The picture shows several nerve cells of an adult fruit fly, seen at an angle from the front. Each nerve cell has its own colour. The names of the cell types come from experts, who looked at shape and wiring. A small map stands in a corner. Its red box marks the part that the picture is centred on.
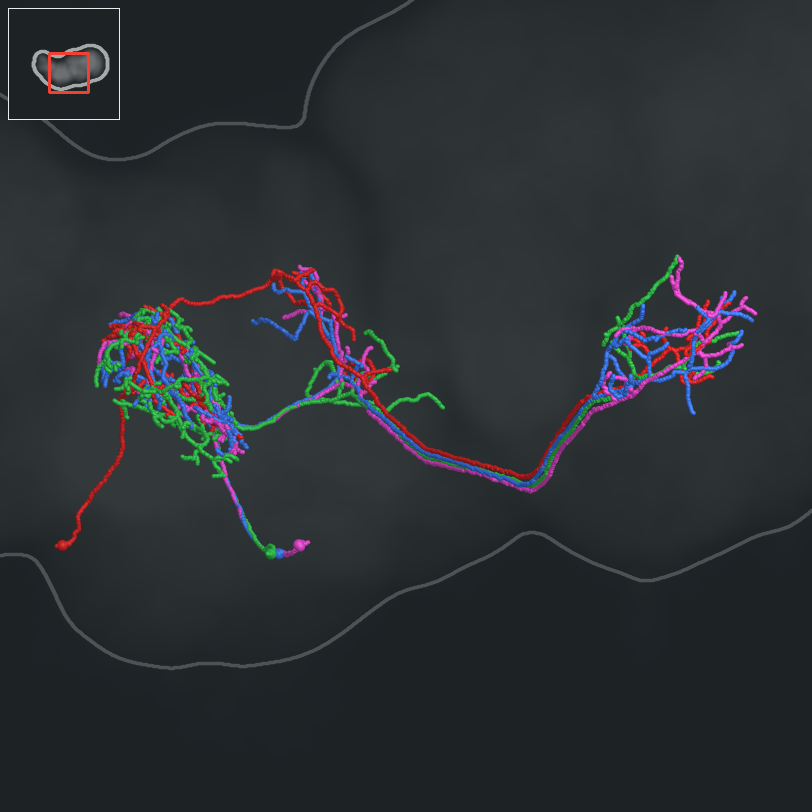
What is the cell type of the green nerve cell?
AN07B042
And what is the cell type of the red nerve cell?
AN06A060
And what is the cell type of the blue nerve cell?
AN07B049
